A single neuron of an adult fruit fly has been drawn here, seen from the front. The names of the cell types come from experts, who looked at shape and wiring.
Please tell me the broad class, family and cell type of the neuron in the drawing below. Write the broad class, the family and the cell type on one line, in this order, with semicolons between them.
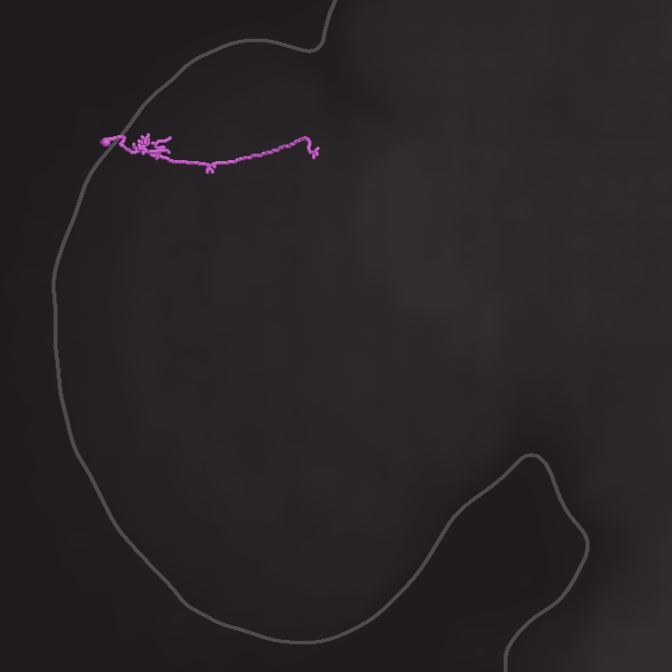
optic-lobe intrinsic neuron; Tm; Tm2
